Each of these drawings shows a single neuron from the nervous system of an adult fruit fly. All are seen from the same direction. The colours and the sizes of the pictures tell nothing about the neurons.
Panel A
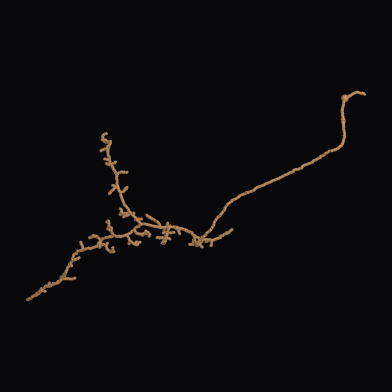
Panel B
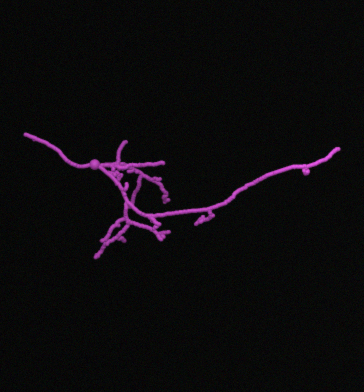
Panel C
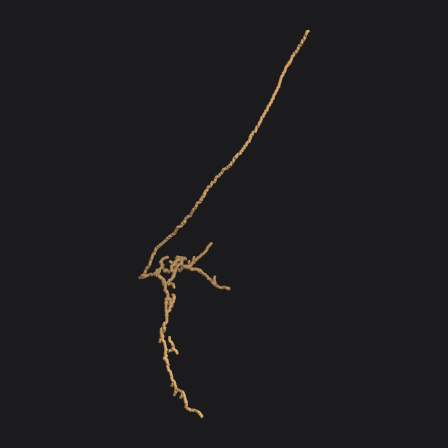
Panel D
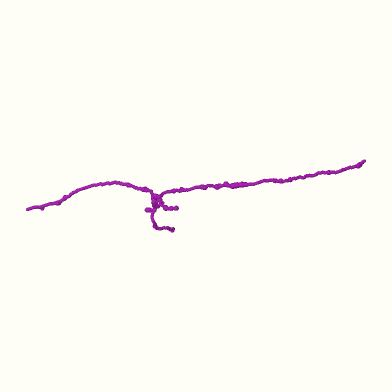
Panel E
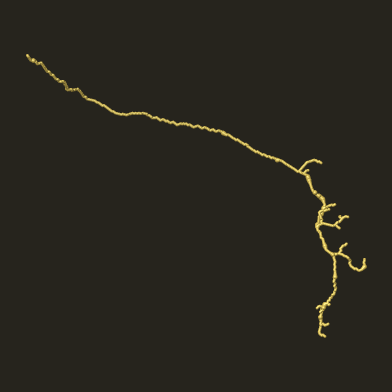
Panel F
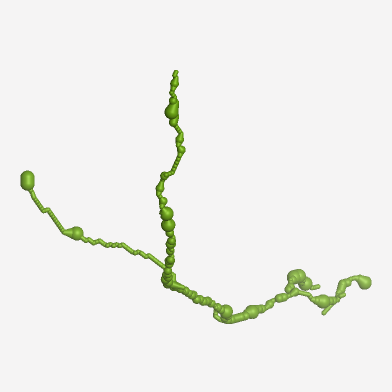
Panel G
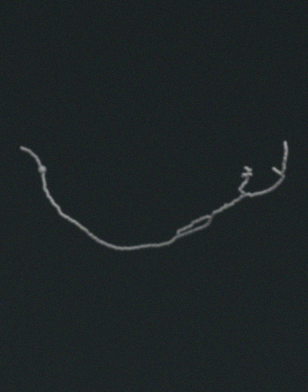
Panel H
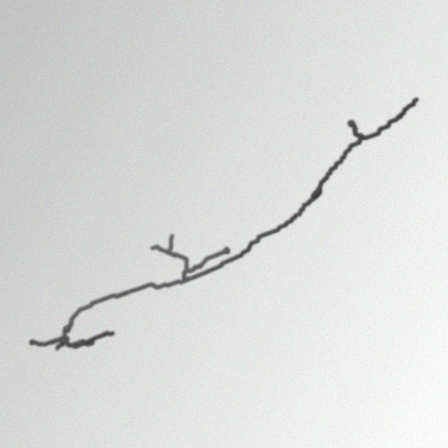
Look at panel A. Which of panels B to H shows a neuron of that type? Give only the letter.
G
